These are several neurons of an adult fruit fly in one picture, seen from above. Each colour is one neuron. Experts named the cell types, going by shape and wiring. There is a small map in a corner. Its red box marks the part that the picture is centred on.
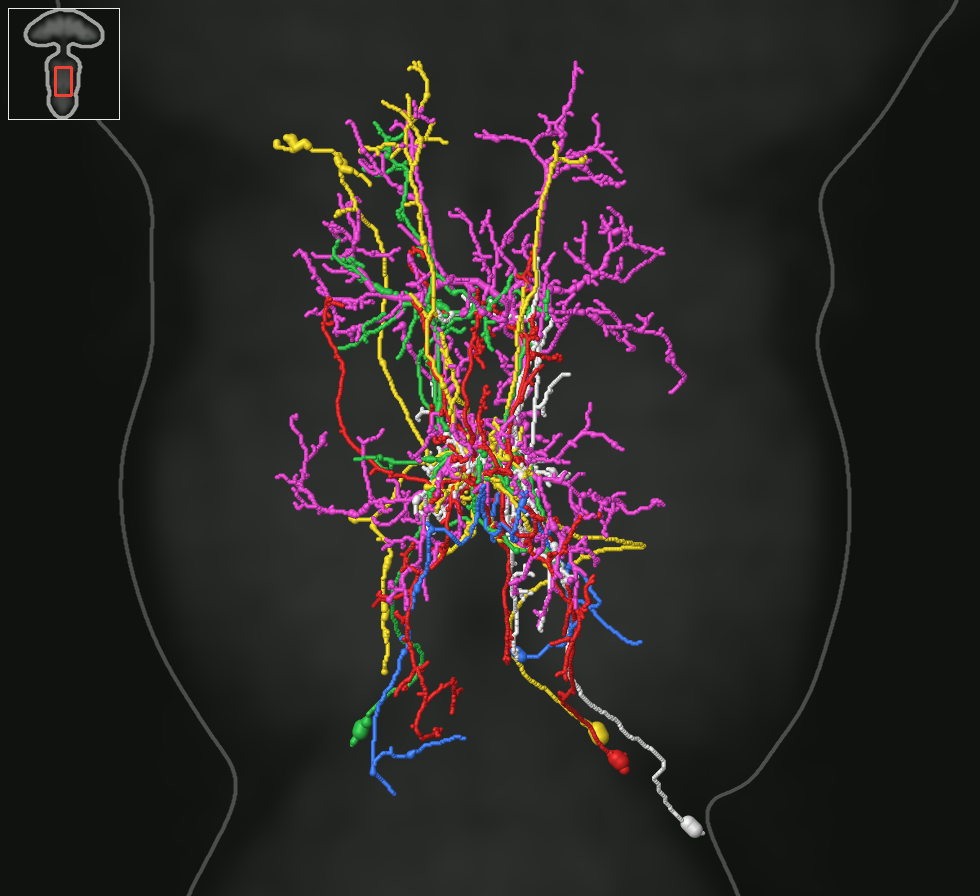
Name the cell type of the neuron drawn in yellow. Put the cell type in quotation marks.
"IN06A054"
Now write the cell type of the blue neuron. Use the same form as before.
"IN12A063_a"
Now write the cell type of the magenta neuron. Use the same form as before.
"IN06B042"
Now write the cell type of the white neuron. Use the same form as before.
"IN12A063_e"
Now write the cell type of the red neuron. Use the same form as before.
"IN12A063_b"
